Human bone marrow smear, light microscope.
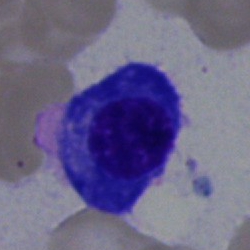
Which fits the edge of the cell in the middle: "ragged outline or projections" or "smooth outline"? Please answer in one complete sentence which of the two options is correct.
There is a ragged or frayed edge, or there are projections, blebs or tags, on this cell.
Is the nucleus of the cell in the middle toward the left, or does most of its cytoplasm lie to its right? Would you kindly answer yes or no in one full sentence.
No, toward the right of the cell is where the nucleus sits.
